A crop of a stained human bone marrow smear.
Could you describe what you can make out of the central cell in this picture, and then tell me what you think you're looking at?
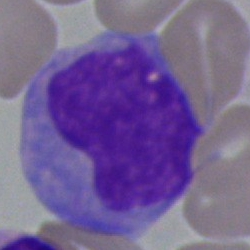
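Outline smooth, roughly oval. Nucleus notched on its lower left side. Widest band of cytoplasm on the left and lower side of the nucleus. No distinct granules in the cytoplasm. Cell type: monocyte.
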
